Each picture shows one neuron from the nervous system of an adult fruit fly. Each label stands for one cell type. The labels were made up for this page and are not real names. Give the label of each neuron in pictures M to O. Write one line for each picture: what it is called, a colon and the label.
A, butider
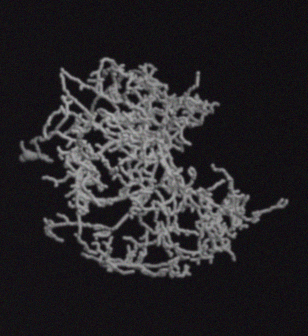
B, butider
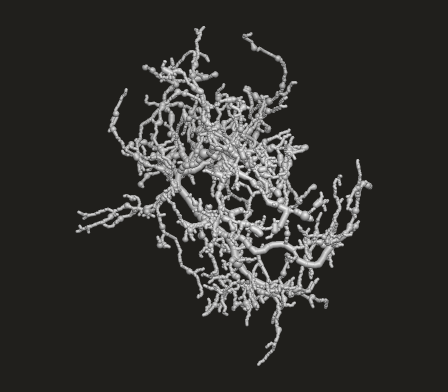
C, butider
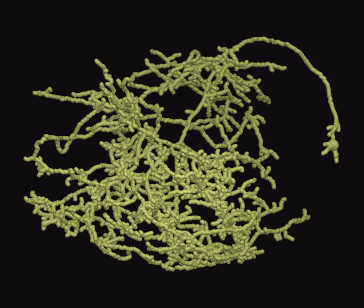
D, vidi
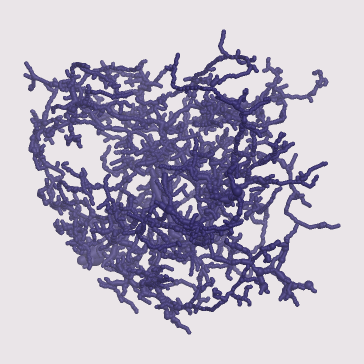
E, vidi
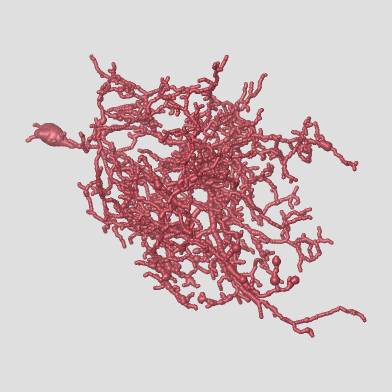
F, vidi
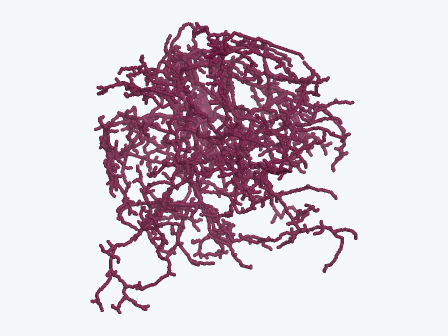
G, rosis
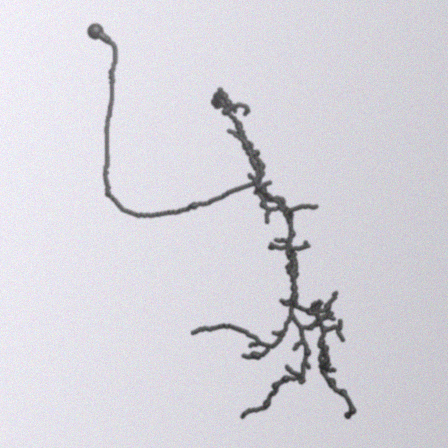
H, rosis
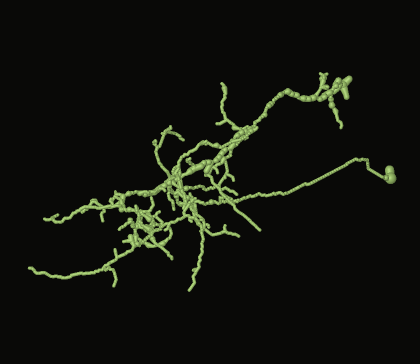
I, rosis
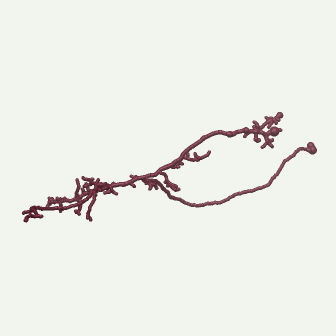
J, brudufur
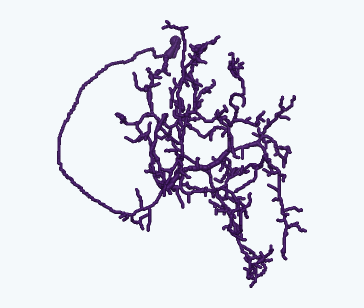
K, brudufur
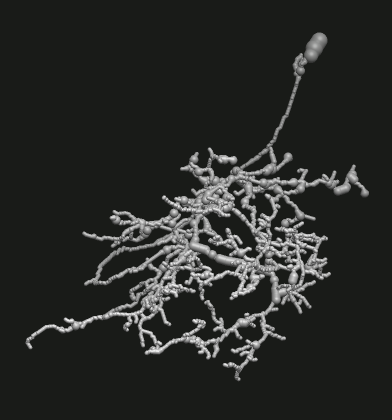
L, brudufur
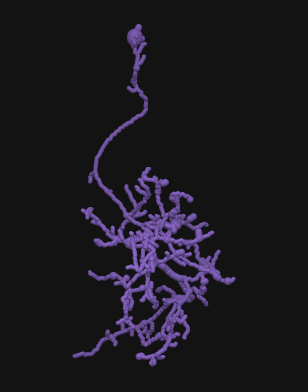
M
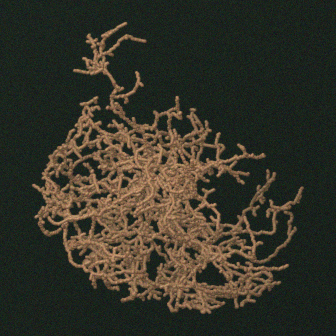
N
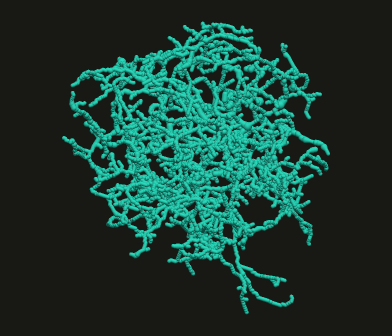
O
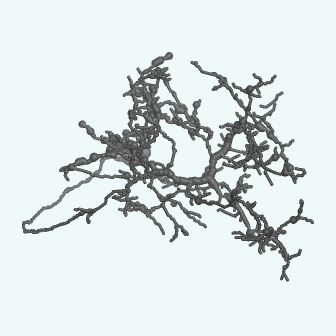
M: vidi
N: vidi
O: brudufur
